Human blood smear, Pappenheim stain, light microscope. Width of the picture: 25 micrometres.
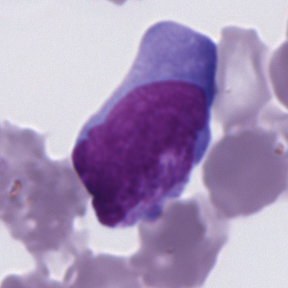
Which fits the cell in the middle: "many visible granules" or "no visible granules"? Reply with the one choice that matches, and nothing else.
No visible granules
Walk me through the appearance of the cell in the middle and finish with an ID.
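Most of the blue cytoplasm forms a cap at the upper-right end of the cell, beyond the nucleus. Where the nucleus meets this cap, its border is broad and nearly straight. The chromatin is finely textured, without coarse dark clumps. The cell measures about 19 by 10 micrometres, and the nucleus fills about 70% of its area. This is a myeloblast.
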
